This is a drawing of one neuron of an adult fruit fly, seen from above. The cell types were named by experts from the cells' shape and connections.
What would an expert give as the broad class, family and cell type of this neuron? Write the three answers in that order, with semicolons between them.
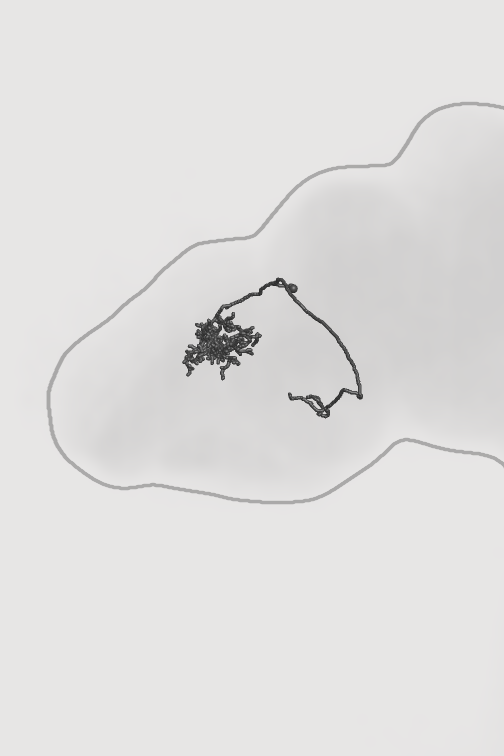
optic-lobe intrinsic neuron; MeLo; MeLo2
